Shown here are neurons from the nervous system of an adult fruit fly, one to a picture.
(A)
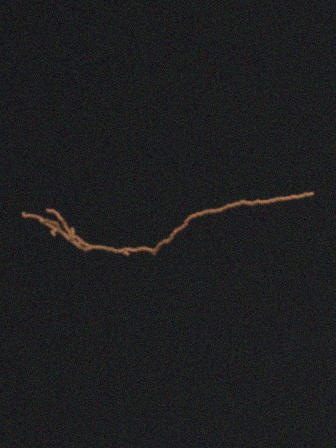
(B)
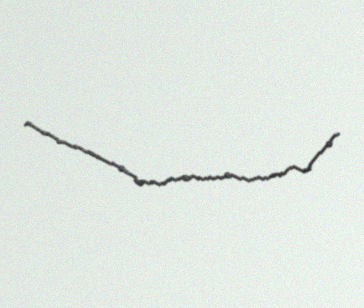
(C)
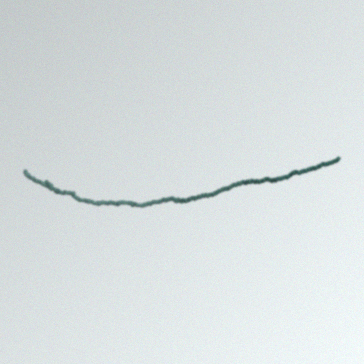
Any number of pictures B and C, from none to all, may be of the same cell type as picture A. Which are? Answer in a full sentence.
Picture C is of the same cell type.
